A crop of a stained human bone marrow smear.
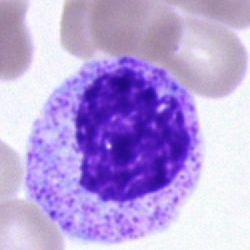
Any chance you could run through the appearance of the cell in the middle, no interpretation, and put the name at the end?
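Notice first how round and smooth the outline is. The nucleus sits off-centre, toward the upper right. Small purple granules are scattered throughout the cytoplasm, and you won't find any vacuoles there. This one is a myelocyte.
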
